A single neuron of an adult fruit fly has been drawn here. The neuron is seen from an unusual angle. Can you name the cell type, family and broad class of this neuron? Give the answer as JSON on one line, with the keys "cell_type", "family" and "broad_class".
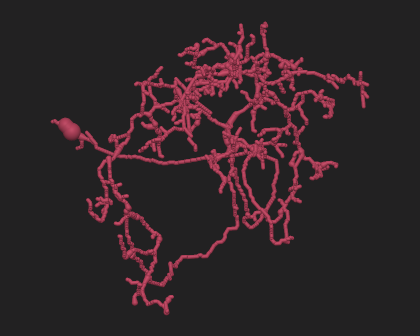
{"cell_type": "IN20A.22A028", "family": "hemilineage 20A.22A", "broad_class": "nerve-cord intrinsic neuron"}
